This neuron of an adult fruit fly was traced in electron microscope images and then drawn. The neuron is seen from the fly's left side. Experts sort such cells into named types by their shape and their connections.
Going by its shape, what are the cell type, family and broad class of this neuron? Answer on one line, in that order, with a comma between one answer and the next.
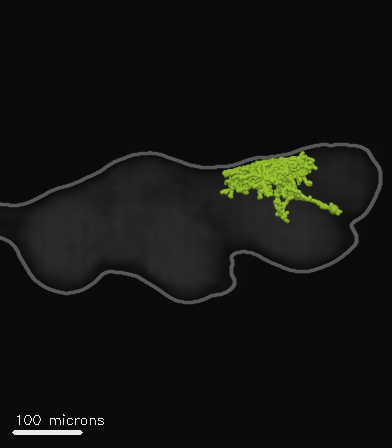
IN00A017, hemilineage 00A, nerve-cord intrinsic neuron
